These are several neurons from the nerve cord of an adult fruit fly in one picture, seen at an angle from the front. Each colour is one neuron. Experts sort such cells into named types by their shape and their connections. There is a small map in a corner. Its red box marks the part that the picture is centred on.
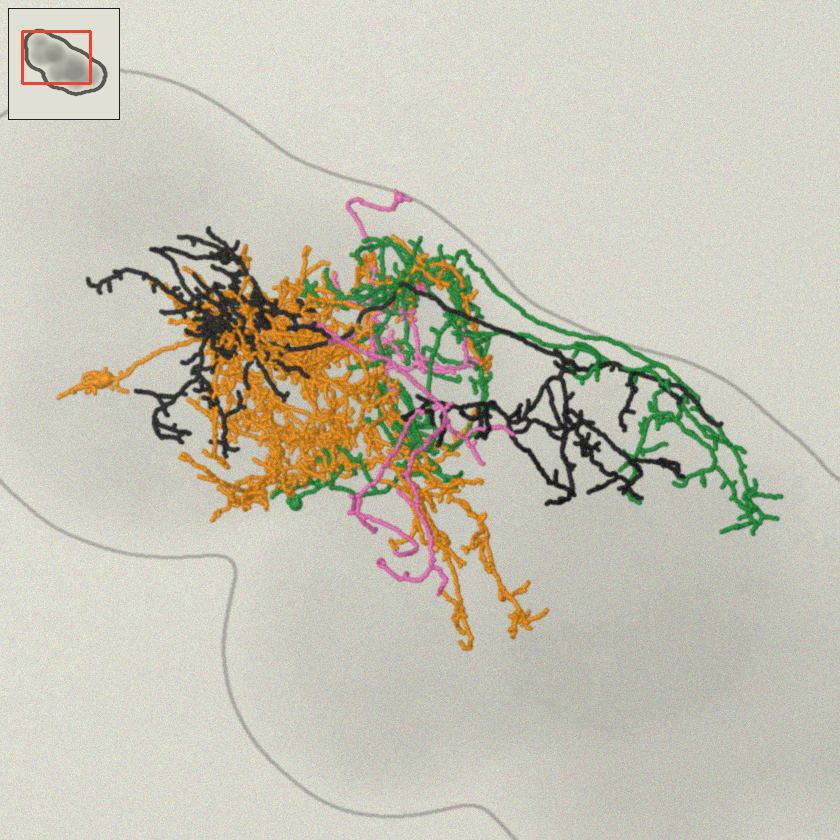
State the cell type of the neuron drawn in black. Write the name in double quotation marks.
"IN18B042"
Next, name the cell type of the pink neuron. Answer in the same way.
"IN18B052"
